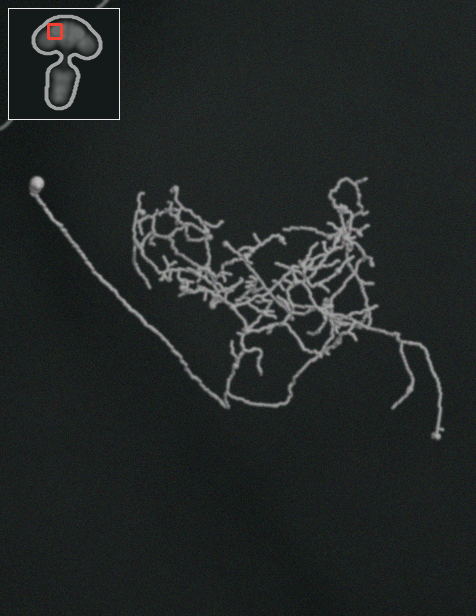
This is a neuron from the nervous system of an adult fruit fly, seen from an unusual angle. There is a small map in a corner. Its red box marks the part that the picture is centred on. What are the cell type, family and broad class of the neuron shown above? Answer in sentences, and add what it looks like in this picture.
It is of cell type PVLP133. Its family is hemilineage VPNp1_medial. It is a central-brain intrinsic neuron. It is in the brain and does not reach the nerve cord. The picture shows dozens of branch ends.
